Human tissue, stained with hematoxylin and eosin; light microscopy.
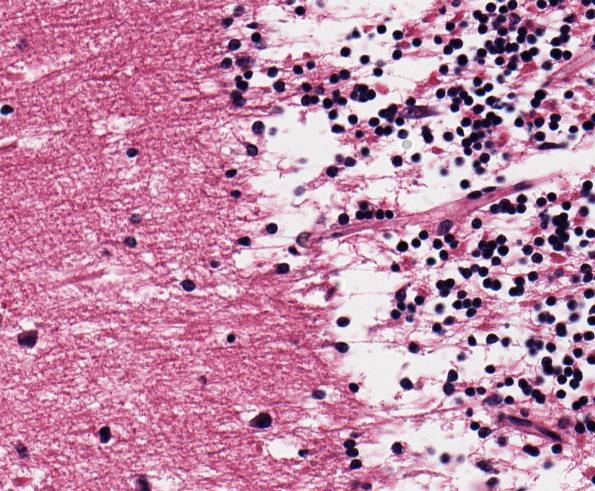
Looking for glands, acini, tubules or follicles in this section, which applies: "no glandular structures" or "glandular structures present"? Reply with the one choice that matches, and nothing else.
No glandular structures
